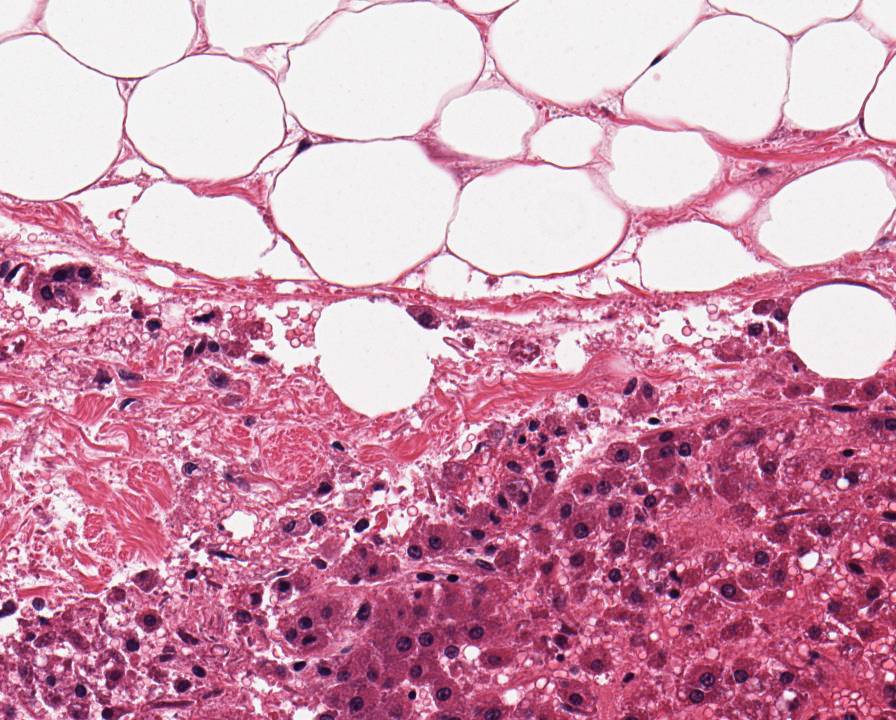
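Adrenal gland, haematoxylin and eosin. Fat fills the upper field and a dense sheet of cells the lower, separated by a thin band of loose connective tissue. In the lower right the cells are large and polygonal, with round central nuclei and deeply eosinophilic, granular cytoplasm between vacuoles. They form solid sheets without glandular lumens.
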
